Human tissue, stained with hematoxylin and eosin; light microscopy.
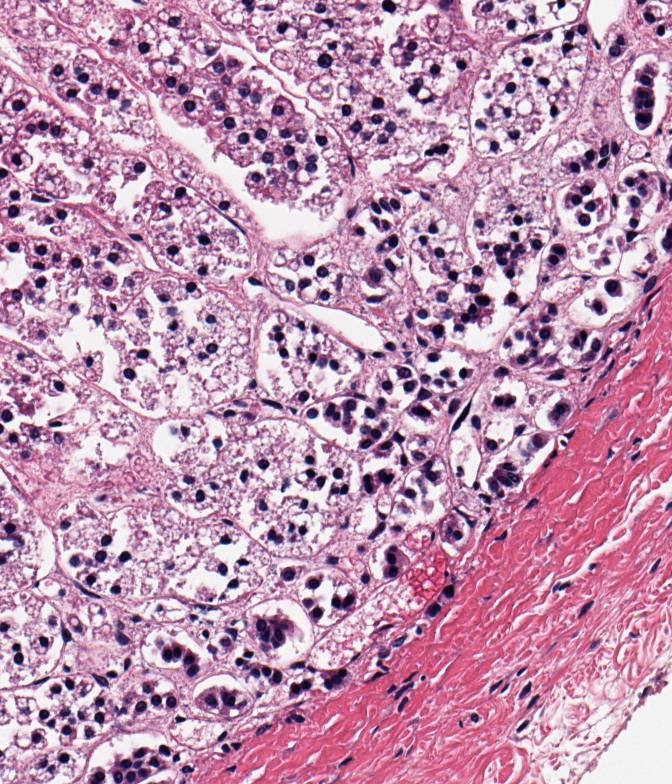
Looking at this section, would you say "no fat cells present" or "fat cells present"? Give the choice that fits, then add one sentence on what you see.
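No fat cells present. No fat cells are seen anywhere in the field.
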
